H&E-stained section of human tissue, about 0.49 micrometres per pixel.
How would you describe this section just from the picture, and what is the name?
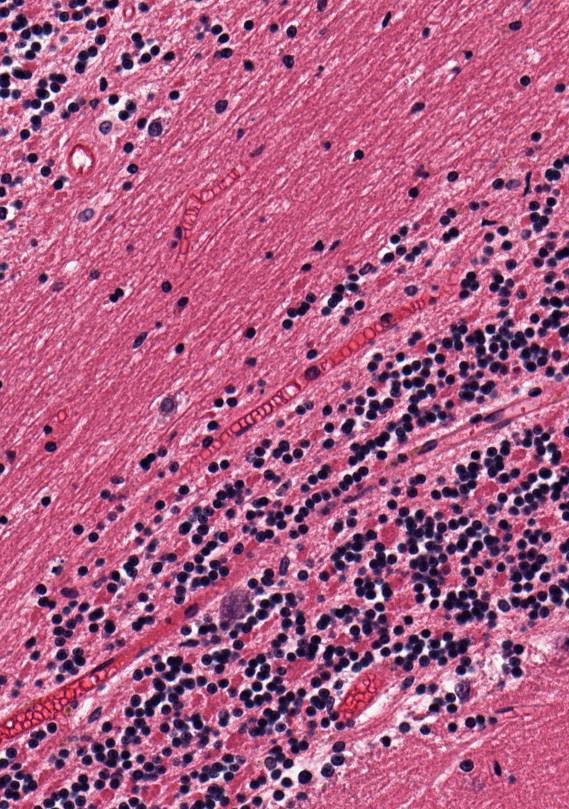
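A diagonal boundary splits the field: pale pink and fibrous at upper left, densely cellular at lower right. The cellular zone is crowded with small, round, darkly stained nuclei with very little visible cytoplasm, small pink cell-free patches scattered among them. Several narrow capillaries, red cells in single file, run diagonally alongside the boundary. It's cerebellum.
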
